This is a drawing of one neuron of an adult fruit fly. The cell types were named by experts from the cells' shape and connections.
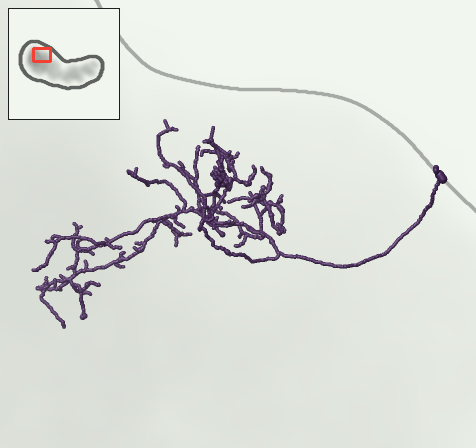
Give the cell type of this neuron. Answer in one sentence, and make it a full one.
Typed by cell type, the neuron is CB1316.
